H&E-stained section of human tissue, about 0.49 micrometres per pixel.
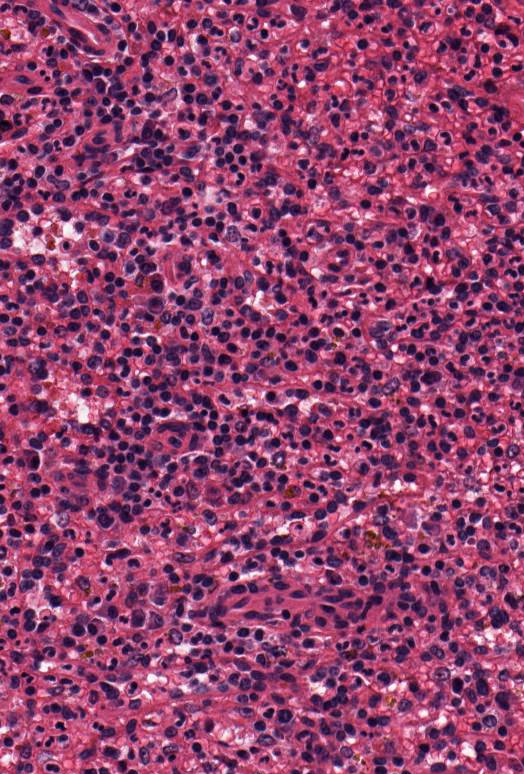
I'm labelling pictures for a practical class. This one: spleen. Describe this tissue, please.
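Take your time scanning the whole field: it is one diffuse, densely cellular sheet, with no glands, follicles or epithelium anywhere. Most of the cells are small and round, with dark round nuclei and scant cytoplasm. Now look among them for larger cells with paler, oval nuclei and more abundant pale cytoplasm, scattered here and there. Notice, too, that no fat cells are present.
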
